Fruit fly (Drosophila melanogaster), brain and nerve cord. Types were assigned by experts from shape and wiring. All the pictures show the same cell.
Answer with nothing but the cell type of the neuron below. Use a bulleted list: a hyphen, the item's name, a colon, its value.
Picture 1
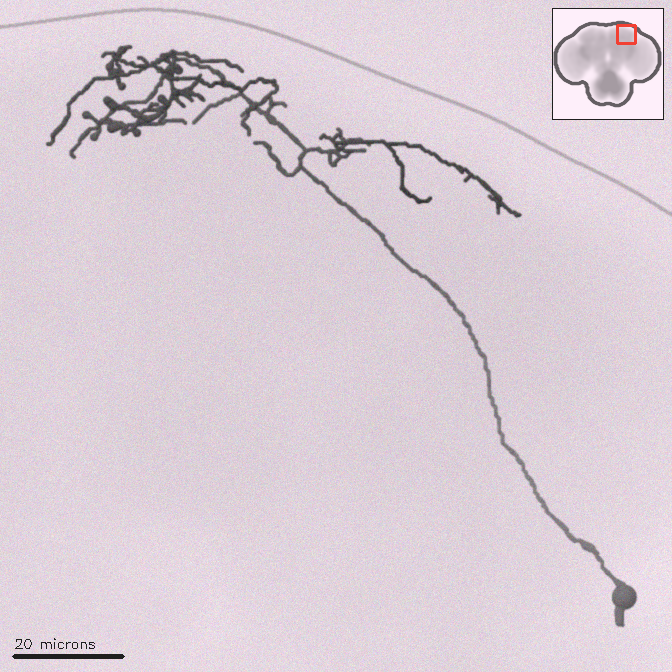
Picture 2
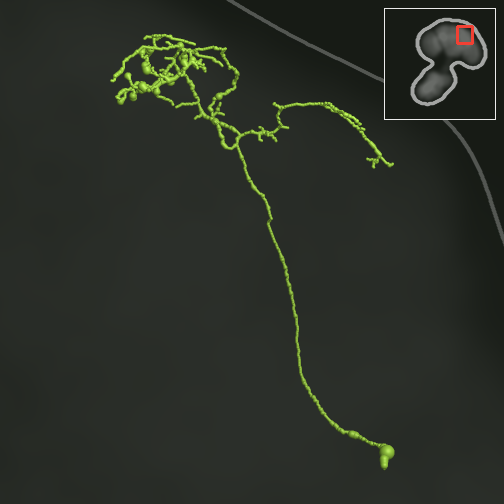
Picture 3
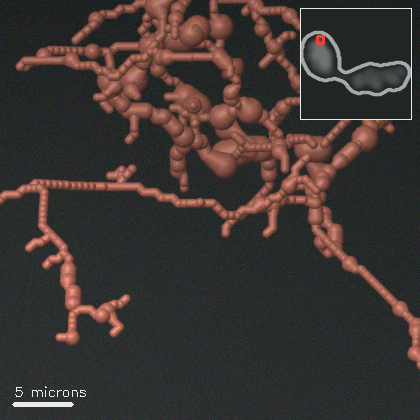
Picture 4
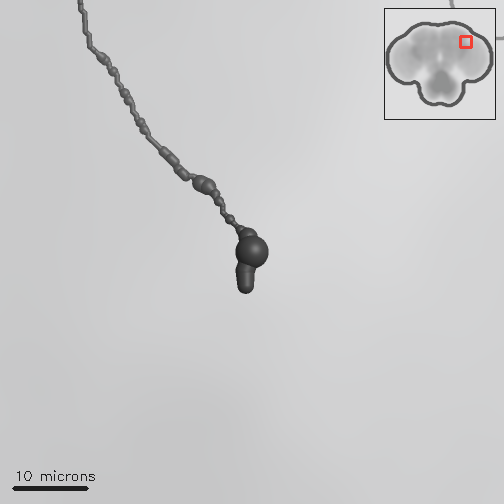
- cell type: CB1178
